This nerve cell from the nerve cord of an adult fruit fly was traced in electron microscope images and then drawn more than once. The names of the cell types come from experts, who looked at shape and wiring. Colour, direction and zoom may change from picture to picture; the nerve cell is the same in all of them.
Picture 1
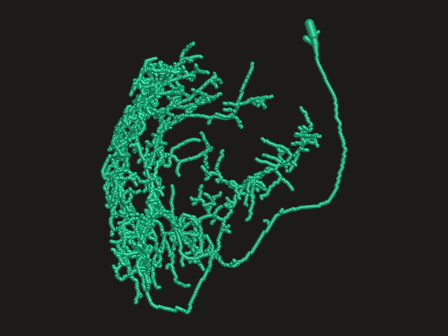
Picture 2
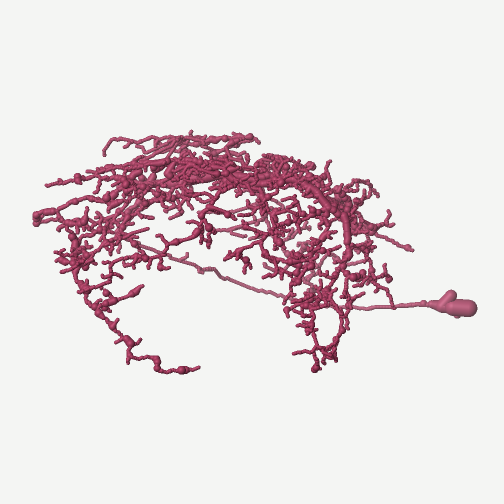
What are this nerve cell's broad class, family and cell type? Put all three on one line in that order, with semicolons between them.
nerve-cord intrinsic neuron; hemilineage 03B; IN03B031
